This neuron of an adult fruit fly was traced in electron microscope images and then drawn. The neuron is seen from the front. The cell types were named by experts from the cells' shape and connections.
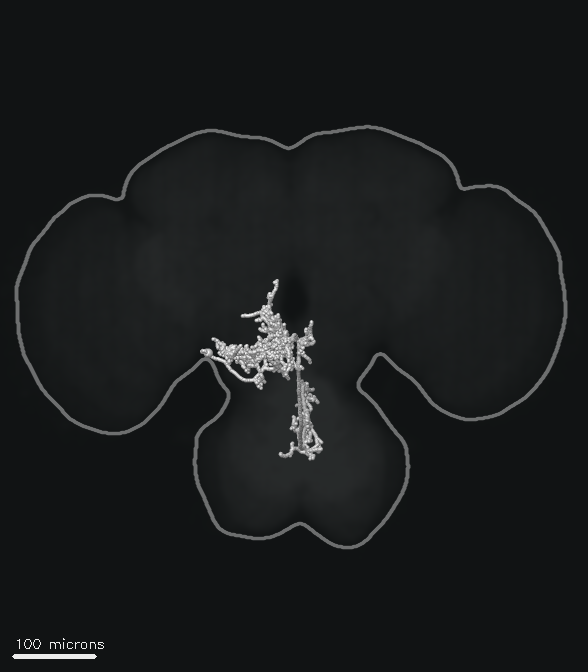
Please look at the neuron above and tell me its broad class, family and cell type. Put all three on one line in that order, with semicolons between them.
descending neuron; hemilineage MX7; DNge139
